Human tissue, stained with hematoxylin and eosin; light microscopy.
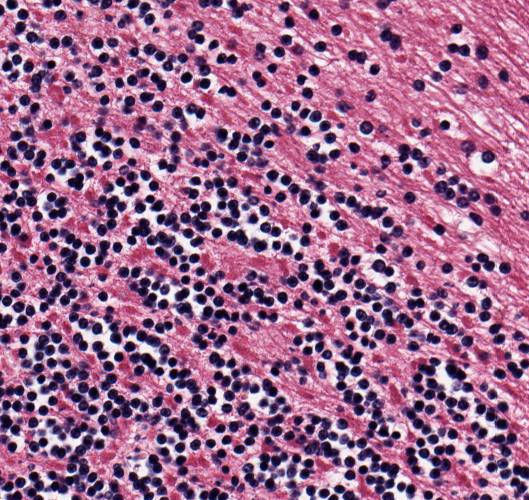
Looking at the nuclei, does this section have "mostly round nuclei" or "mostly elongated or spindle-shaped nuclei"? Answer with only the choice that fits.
Mostly round nuclei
